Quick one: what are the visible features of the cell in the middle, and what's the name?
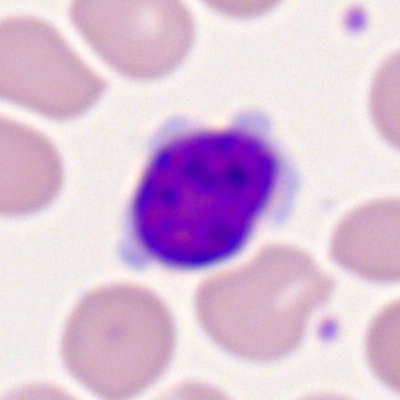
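The nucleus fills almost the whole cell, leaving only a scant rim of cytoplasm. That cytoplasm shows no granules. Small pale blue tags of it jut out at the upper left and upper right. The small purple dot near the top right corner of the picture lies apart from the cell. It is a lymphocyte.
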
